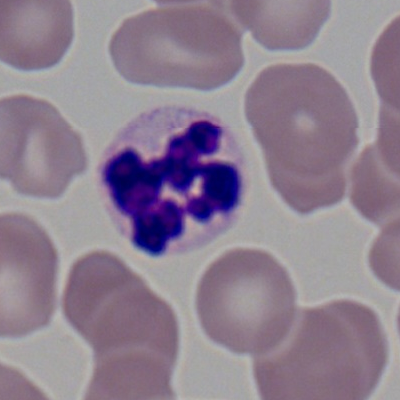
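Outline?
Round, smooth.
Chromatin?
Dense, clumped, deep purple.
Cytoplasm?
Pale pinkish-lilac rim around the nuclear lobes; only fine, faint granules.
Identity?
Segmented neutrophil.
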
